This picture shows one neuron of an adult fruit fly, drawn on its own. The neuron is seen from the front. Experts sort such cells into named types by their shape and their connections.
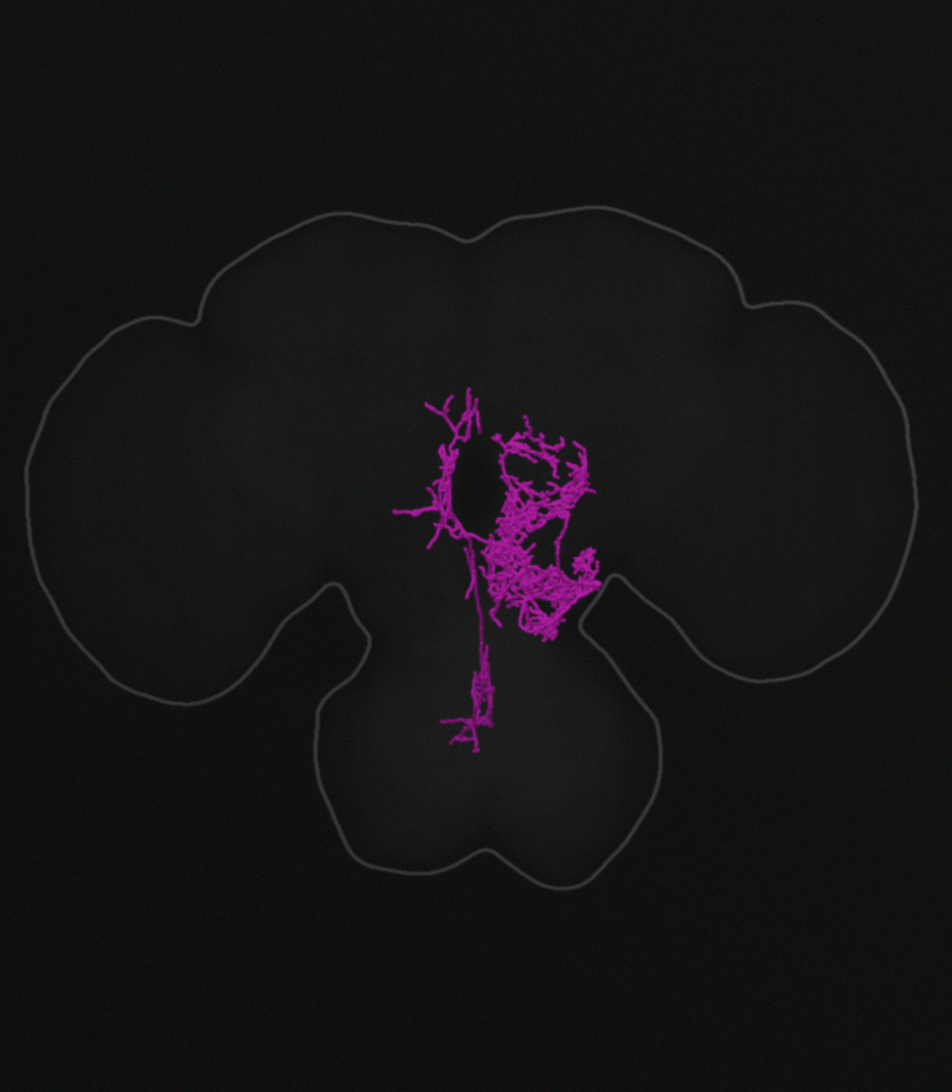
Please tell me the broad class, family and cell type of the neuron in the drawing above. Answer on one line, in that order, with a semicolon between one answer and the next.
descending neuron; hemilineage MD3; DNge135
